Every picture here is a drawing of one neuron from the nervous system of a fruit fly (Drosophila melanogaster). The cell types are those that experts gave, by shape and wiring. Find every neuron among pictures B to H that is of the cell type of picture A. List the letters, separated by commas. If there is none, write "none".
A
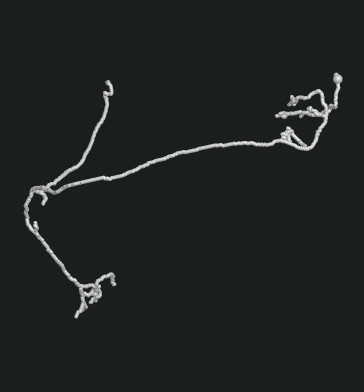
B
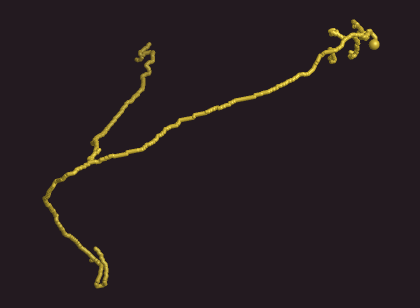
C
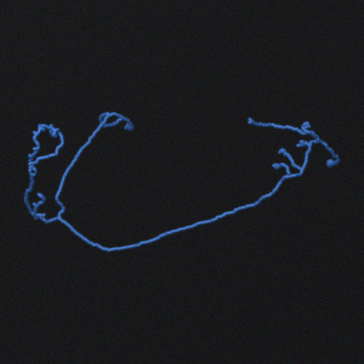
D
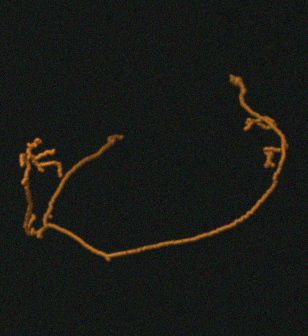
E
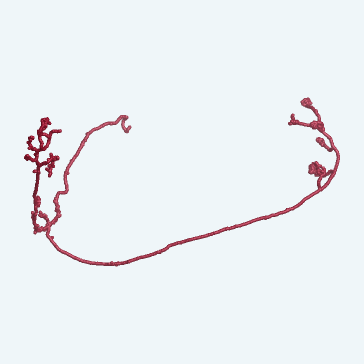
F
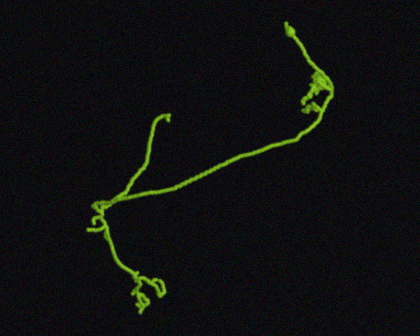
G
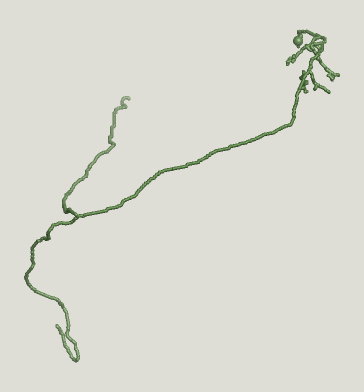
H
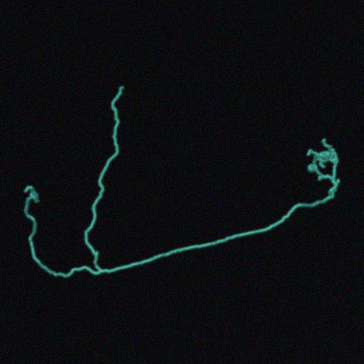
C, D, E, F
